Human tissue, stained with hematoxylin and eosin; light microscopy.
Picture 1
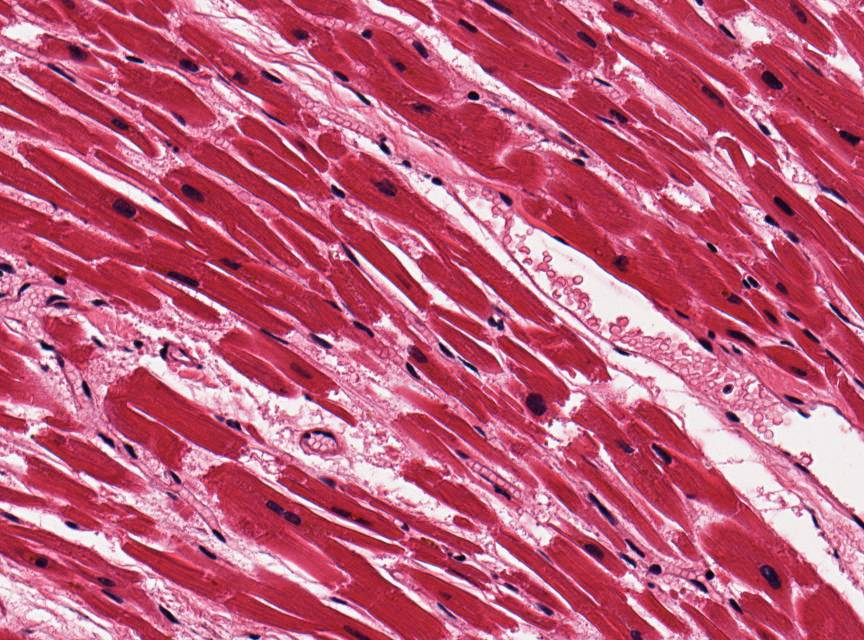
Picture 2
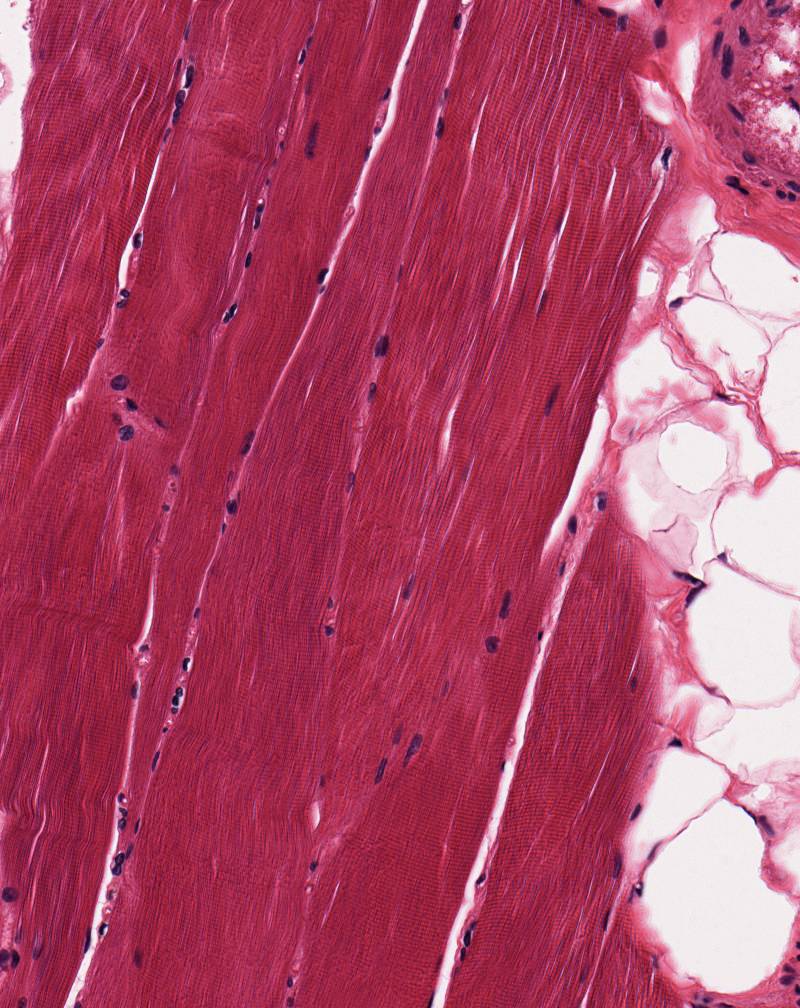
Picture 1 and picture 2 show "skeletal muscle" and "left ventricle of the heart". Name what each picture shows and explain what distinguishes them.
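In this pair, the left ventricle of the heart appears in picture 1 and skeletal muscle in picture 2. In both, the fibre cytoplasm stains deep pink-red. In the left ventricle the oval nuclei lie in the centre of the fibres, whereas in skeletal muscle the dark purple, elongated nuclei lie at the fibre edges, parallel to the fibres.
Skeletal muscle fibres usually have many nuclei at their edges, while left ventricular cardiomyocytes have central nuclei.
The fibres are arranged differently too: many ventricular fibres branch and join neighbouring fibres, while the skeletal muscle fibres are long and parallel, running nearly vertically and tilted from lower left to upper right. The ventricular section also has a band of pale red blood cells in a cleft running diagonally through the centre-right.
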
